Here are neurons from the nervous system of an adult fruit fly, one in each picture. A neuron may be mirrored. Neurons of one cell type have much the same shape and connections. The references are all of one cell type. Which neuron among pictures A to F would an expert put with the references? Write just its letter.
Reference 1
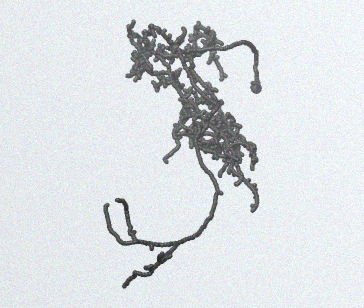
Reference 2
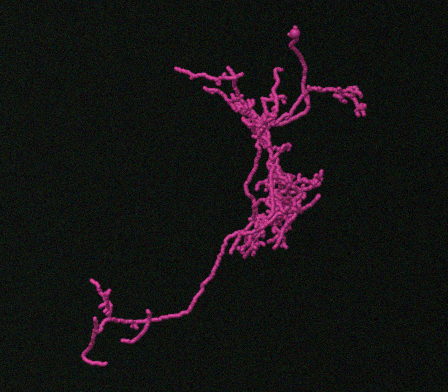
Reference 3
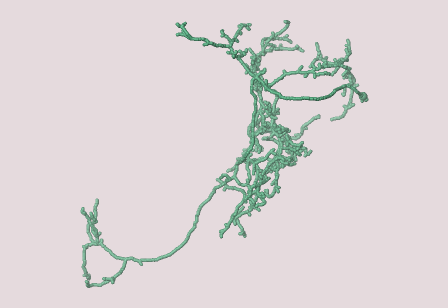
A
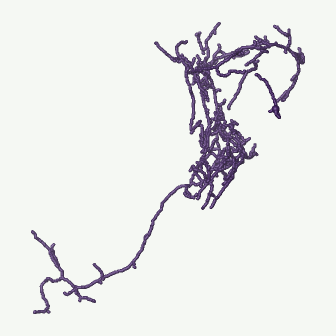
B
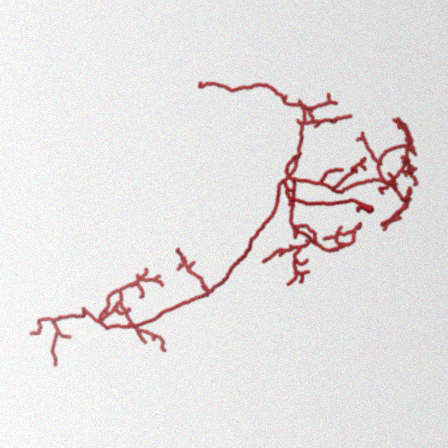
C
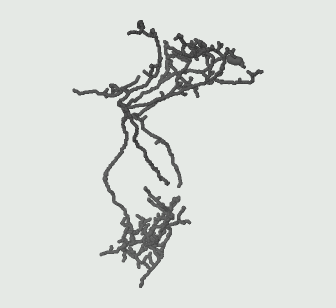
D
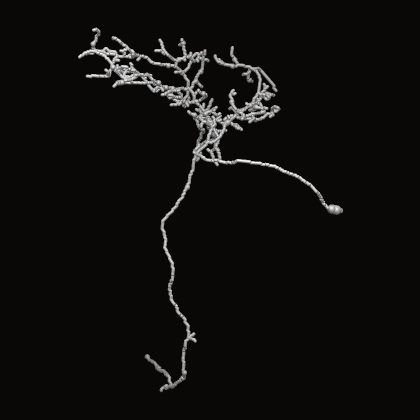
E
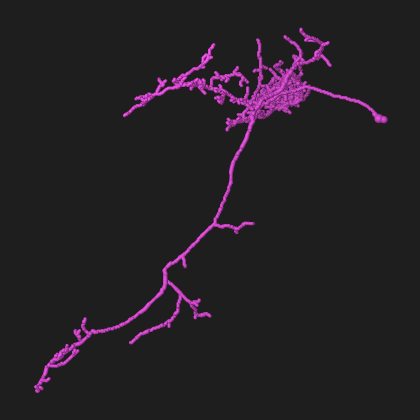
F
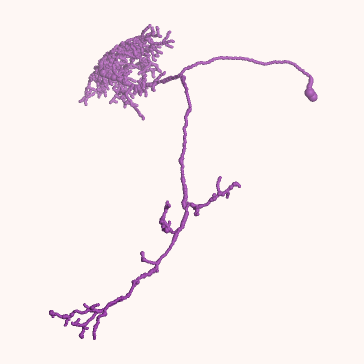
A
